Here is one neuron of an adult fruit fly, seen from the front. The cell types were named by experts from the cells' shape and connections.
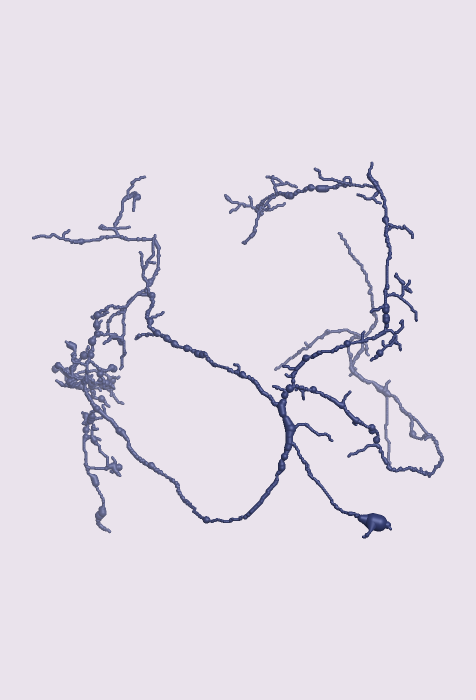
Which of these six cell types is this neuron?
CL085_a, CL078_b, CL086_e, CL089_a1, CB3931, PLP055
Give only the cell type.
CL086_e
